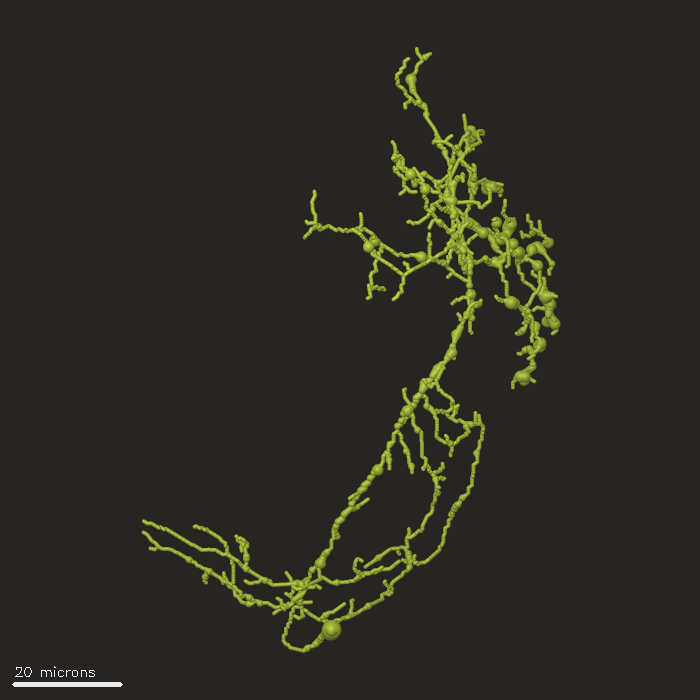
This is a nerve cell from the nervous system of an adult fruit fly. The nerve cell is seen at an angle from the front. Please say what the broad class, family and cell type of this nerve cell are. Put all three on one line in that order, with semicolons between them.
nerve-cord intrinsic neuron; hemilineage 13A; IN13A065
